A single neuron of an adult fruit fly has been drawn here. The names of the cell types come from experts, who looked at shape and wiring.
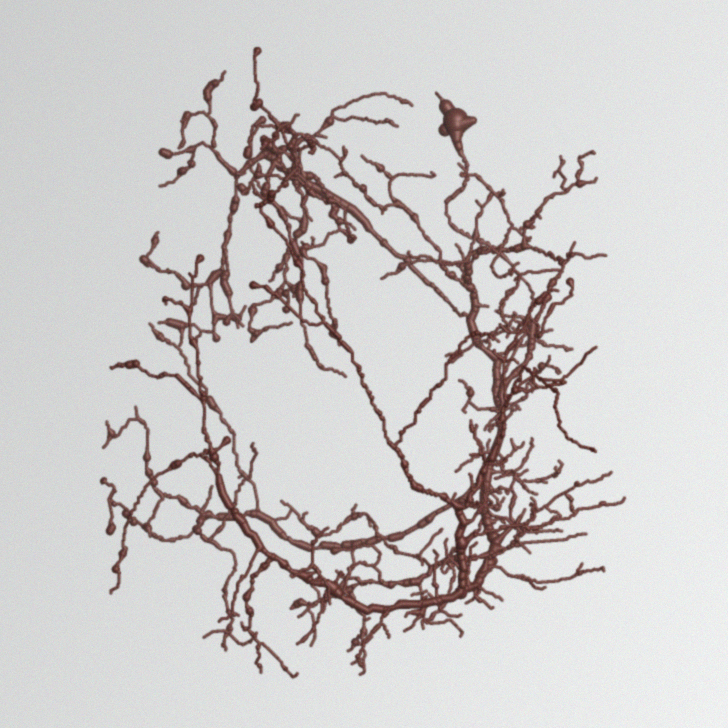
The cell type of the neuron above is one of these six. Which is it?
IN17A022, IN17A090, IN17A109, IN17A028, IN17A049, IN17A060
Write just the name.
IN17A028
